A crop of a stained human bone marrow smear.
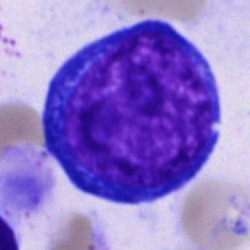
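Proerythroblast, stained bone marrow smear. Round outline. Thin rim of deep blue cytoplasm around the nucleus; no granules.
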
